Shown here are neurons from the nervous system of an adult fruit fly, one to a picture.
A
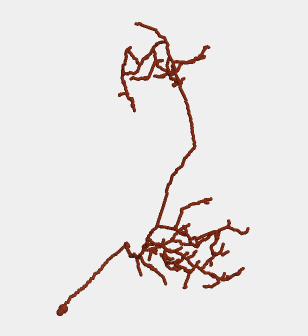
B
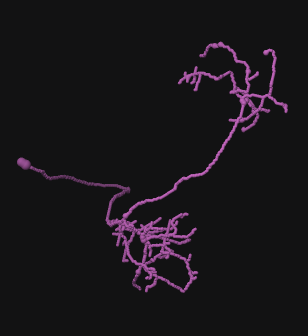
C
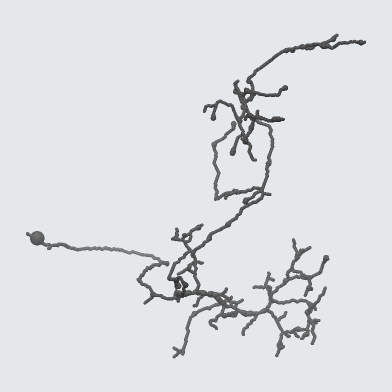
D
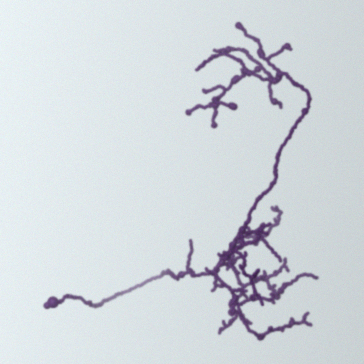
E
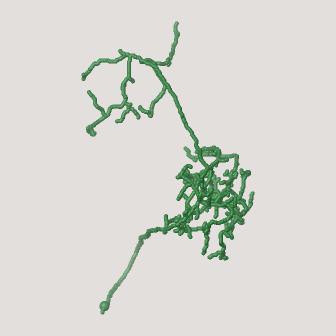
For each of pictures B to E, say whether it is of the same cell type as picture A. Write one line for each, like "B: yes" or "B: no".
B: yes
C: no
D: no
E: no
